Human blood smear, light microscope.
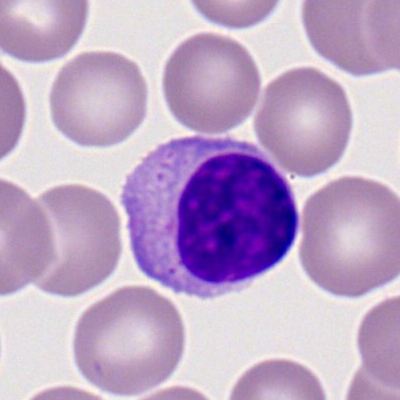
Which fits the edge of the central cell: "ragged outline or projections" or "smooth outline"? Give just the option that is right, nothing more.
Ragged outline or projections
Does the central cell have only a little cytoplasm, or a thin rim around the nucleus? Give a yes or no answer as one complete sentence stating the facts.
No, there is abundant cytoplasm around the nucleus.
